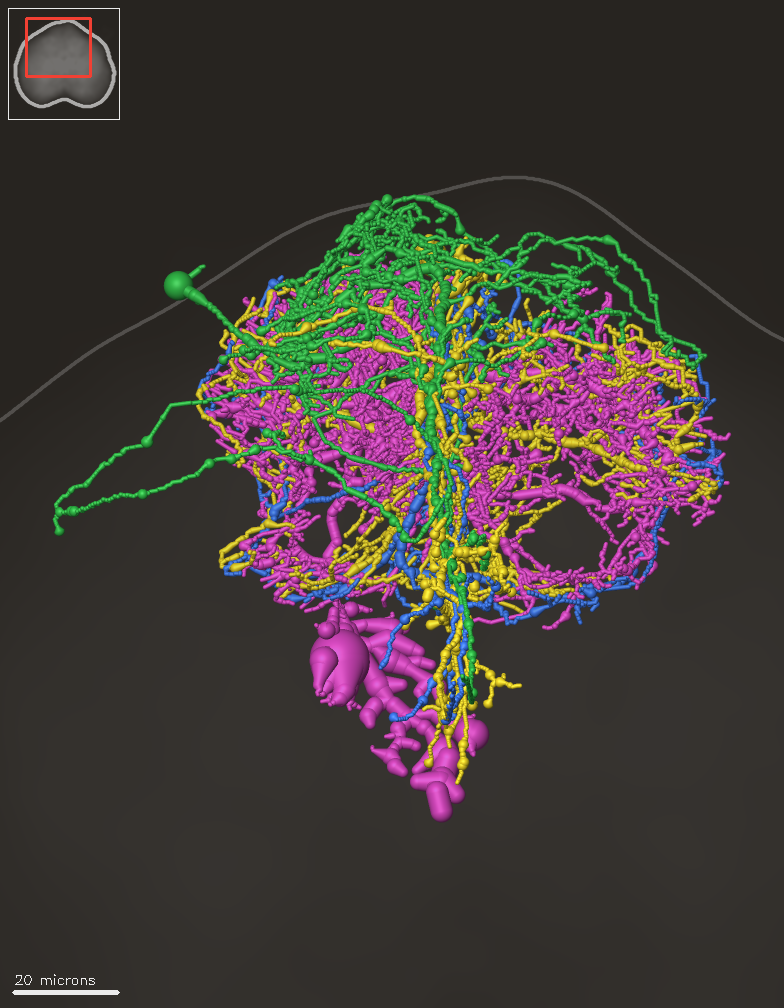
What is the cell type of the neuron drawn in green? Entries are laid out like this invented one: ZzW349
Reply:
ANXXX169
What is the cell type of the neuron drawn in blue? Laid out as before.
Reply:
ANXXX254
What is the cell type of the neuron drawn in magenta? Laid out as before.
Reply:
MNad66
